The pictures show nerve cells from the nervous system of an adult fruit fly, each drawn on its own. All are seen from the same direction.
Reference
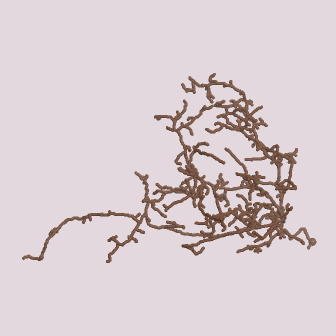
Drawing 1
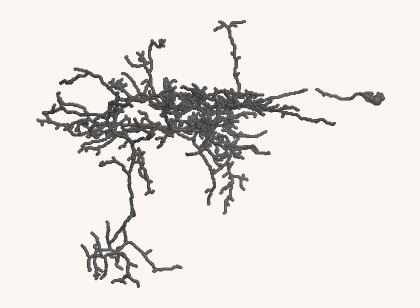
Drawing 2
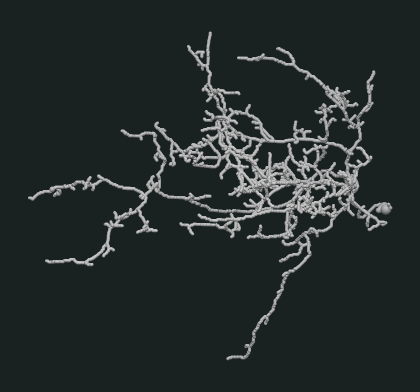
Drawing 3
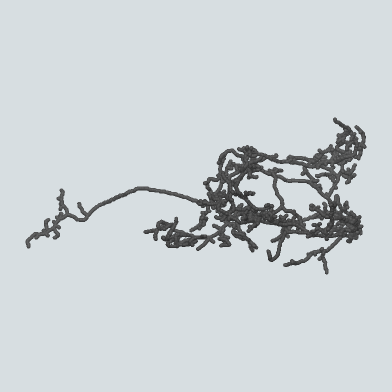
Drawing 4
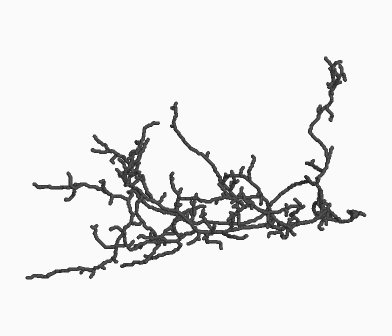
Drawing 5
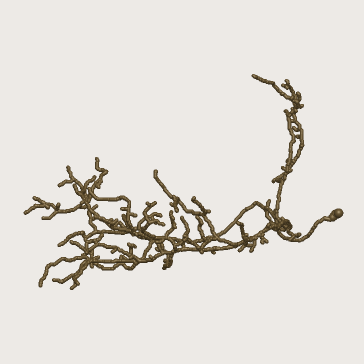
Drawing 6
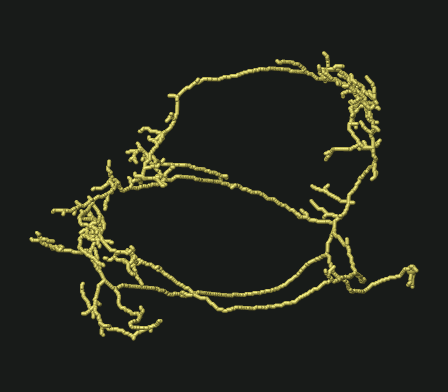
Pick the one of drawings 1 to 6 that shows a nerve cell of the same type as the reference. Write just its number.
2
